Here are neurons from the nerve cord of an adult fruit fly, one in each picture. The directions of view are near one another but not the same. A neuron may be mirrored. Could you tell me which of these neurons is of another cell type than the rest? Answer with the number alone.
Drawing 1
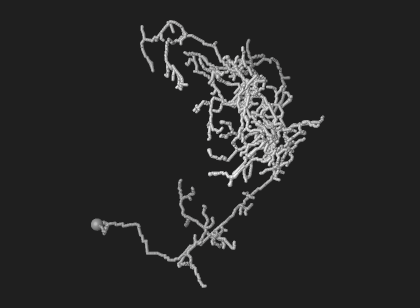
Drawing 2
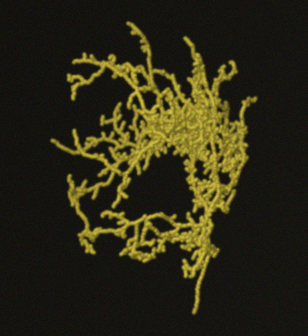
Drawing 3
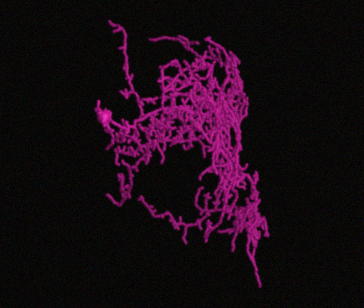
1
